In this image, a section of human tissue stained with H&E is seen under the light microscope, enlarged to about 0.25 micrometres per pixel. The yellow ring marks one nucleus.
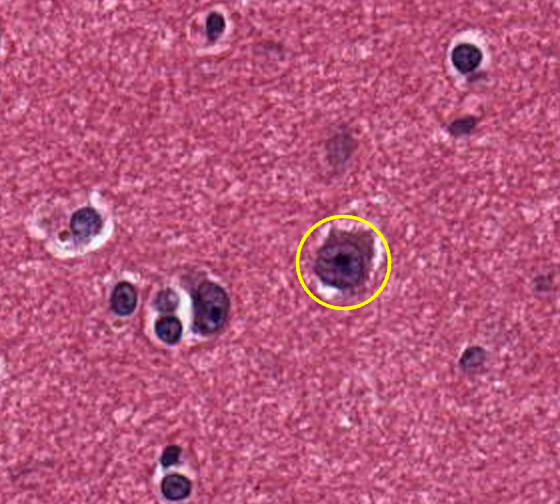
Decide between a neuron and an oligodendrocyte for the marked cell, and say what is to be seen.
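This is a neuron. The nucleus is roundish and paler than the small, dense, dark nuclei nearby, with a single dark dot near its centre. A narrow rim of purplish cytoplasm surrounds the nucleus and is somewhat wider on its upper side.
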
